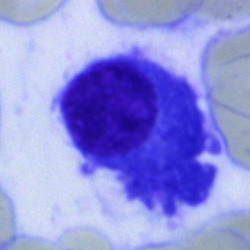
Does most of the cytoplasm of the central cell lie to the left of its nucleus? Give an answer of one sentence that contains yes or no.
No, most of its cytoplasm is found to the right of its nucleus.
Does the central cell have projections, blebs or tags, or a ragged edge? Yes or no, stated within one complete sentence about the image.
Yes, along its outline the cell is ragged or frayed, or has projections, blebs or tags.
